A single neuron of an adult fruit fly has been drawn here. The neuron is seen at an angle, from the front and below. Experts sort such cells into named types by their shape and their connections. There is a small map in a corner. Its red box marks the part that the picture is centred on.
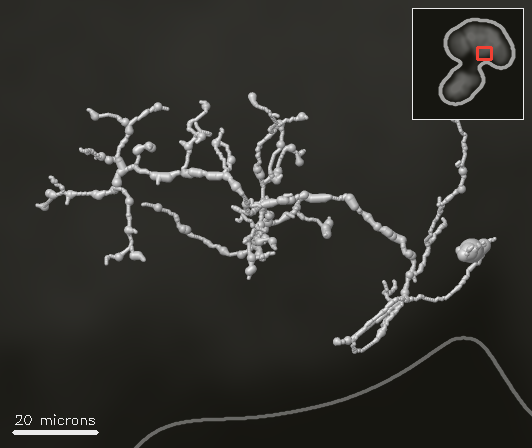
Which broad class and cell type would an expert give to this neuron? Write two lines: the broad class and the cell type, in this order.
central-brain intrinsic neuron
GNG073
